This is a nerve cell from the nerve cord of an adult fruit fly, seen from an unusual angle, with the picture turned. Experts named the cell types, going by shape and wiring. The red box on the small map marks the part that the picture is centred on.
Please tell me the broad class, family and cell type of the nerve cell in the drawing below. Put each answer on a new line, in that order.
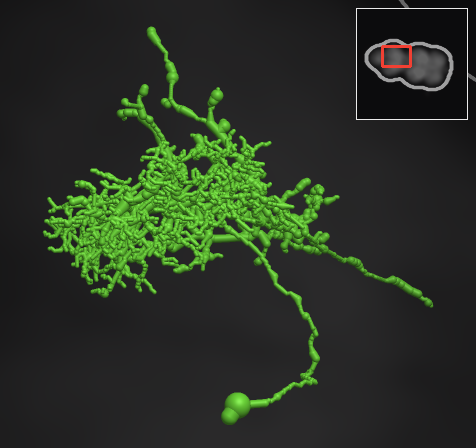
nerve-cord intrinsic neuron
hemilineage 13B
IN13B014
